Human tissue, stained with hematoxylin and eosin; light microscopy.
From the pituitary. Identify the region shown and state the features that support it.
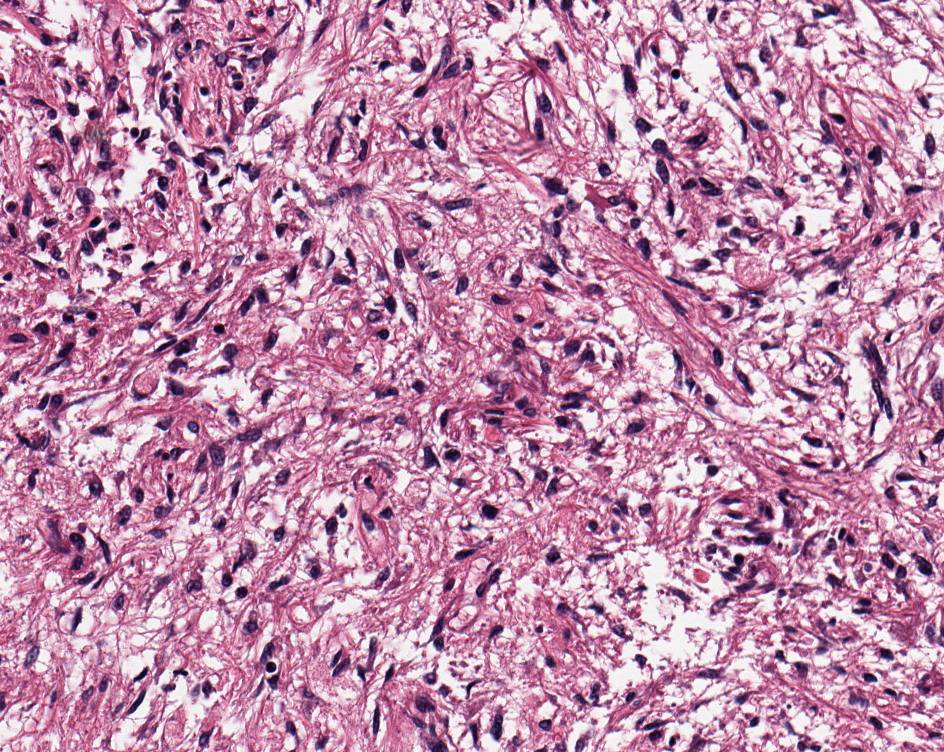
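Neurohypophysis occupies this field: a loose meshwork of fine, wavy pink fibrils runs throughout, with nuclei scattered through it.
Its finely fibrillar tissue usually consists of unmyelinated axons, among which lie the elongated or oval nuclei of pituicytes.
Most nuclei here are elongated or oval, dark purple and spread fairly evenly, without clusters, nests or rows; no epithelium or glands appear.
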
